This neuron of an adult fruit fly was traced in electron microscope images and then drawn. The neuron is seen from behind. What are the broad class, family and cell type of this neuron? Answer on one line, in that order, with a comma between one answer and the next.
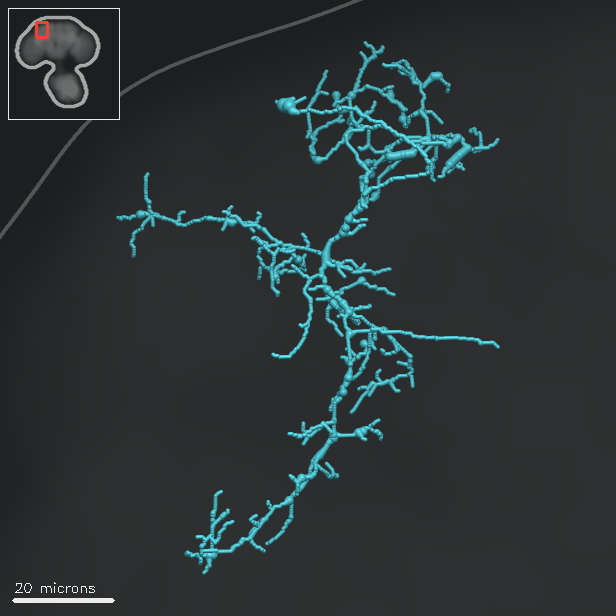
central-brain intrinsic neuron, hemilineage LHd2, LHPD3c1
